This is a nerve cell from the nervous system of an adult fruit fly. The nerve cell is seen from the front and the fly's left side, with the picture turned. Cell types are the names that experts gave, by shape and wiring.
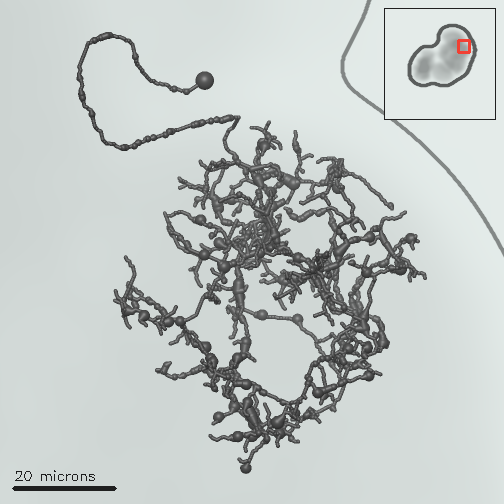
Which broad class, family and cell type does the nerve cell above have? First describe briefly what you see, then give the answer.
Its cell body lies at the top of the picture. From top to bottom in the picture it spans about 85 microns. It is a central-brain intrinsic neuron. The family is hemilineage LHl4_dorsal. It is of cell type CB1927.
